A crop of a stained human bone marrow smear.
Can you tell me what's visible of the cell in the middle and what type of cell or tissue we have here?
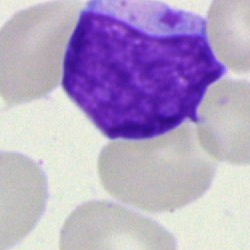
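A single unlobed nucleus fills most of the cell, its dark purple chromatin mottled with small paler patches. Cytoplasm is scant, visible mainly as a narrow pale lavender-blue band along the top edge. The cell is a blast.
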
